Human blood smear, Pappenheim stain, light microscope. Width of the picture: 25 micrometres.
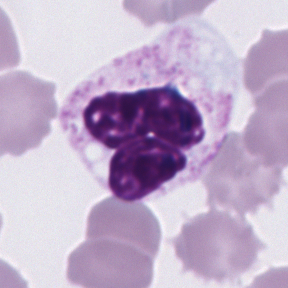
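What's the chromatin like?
Dark purple, folded and ridged, with a few small pale gaps.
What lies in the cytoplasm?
Fine pinkish-purple granules, and a few small clear vacuoles, mostly on the lower left.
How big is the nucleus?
About 11 micrometres across.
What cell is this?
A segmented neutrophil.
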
